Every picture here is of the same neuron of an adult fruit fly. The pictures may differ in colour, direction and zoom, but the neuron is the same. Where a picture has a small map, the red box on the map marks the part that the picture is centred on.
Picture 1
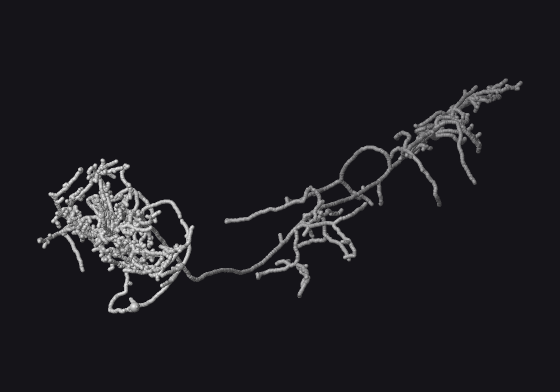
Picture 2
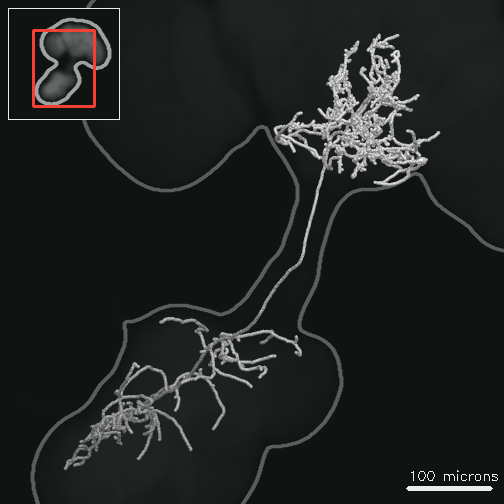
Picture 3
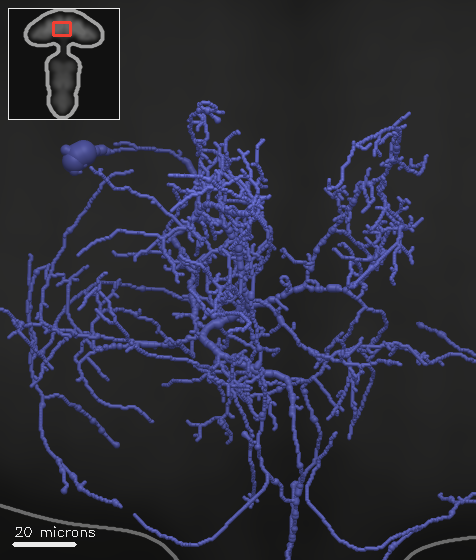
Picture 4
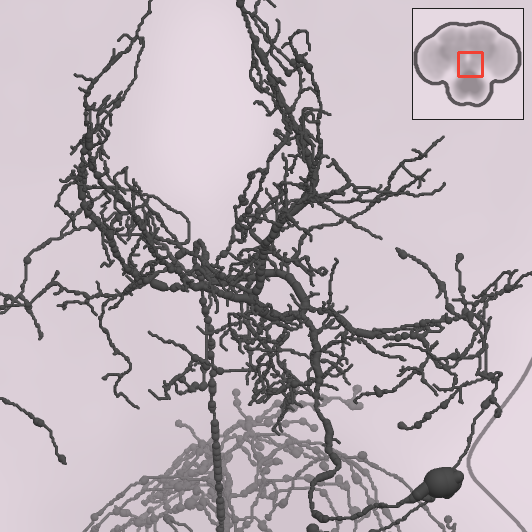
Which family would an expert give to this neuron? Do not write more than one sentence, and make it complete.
The neuron here is of family hemilineage MX3.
